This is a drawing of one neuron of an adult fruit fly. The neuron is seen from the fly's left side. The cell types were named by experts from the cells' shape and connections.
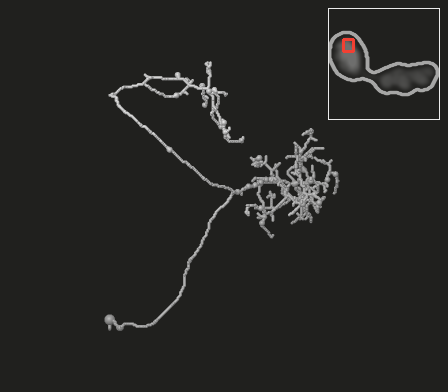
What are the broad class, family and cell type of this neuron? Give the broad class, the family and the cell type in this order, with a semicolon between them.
central-brain intrinsic neuron; hemilineage LHa1; CB2701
